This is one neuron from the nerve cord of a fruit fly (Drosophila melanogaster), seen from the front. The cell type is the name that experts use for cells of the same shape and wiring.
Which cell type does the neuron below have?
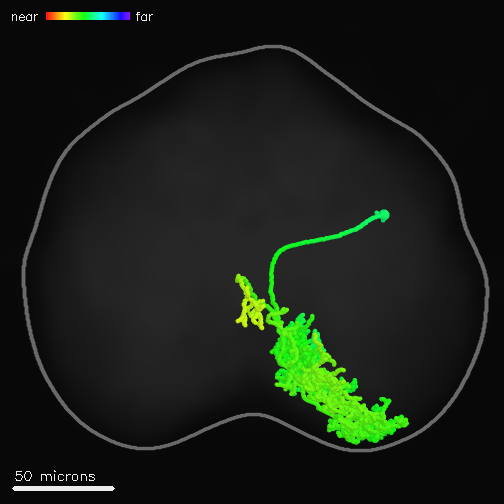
IN23B007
